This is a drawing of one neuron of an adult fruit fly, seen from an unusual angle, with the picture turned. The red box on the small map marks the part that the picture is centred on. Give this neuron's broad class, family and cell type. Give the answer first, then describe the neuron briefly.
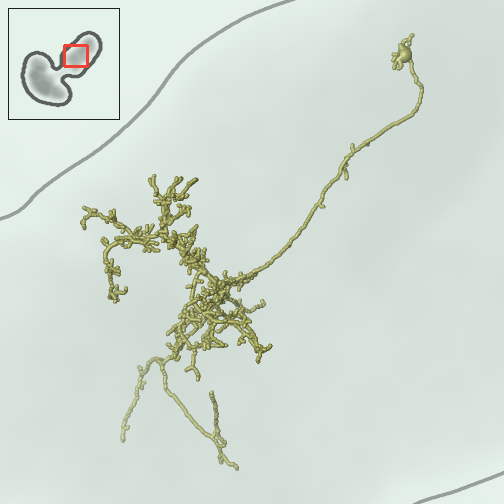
This is a nerve-cord intrinsic neuron. The family is hemilineage 12A. The cell type is vMS12_c. It lies in the nerve cord. Its cell body lies at the upper right of the picture. The picture shows dozens of branch ends.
